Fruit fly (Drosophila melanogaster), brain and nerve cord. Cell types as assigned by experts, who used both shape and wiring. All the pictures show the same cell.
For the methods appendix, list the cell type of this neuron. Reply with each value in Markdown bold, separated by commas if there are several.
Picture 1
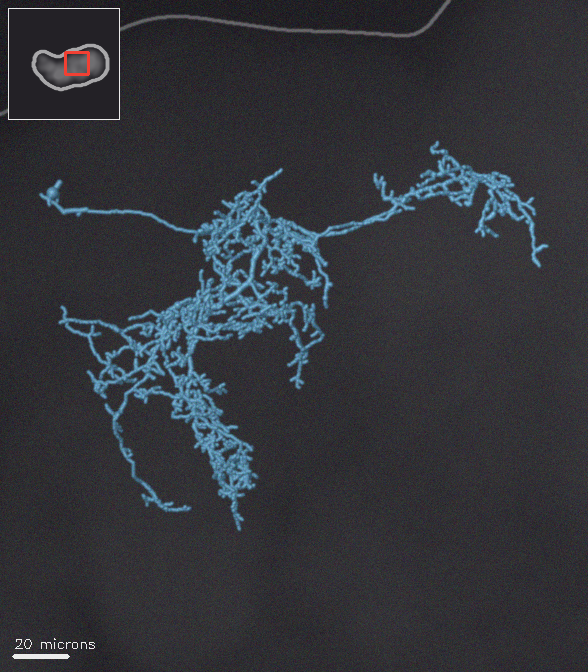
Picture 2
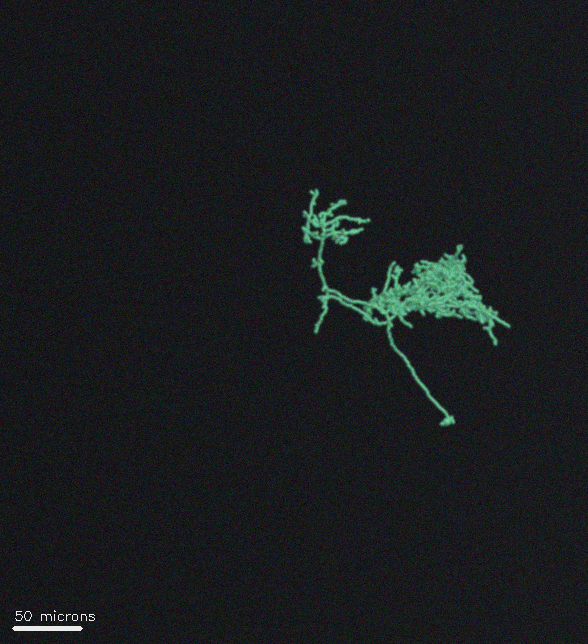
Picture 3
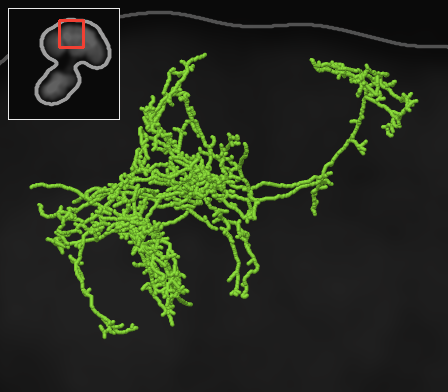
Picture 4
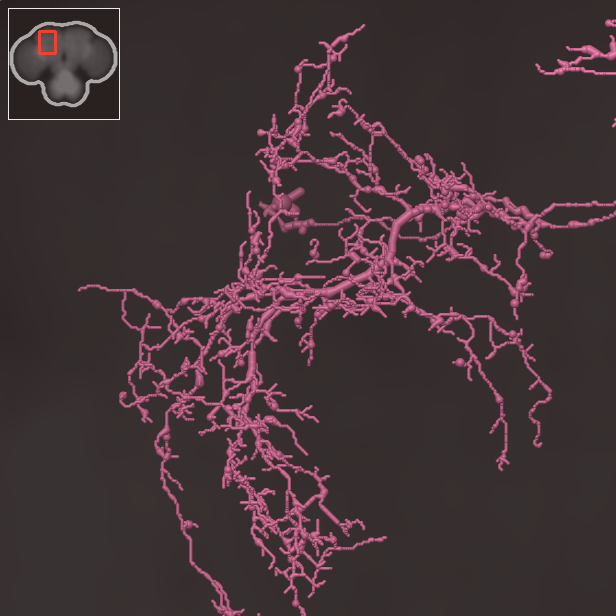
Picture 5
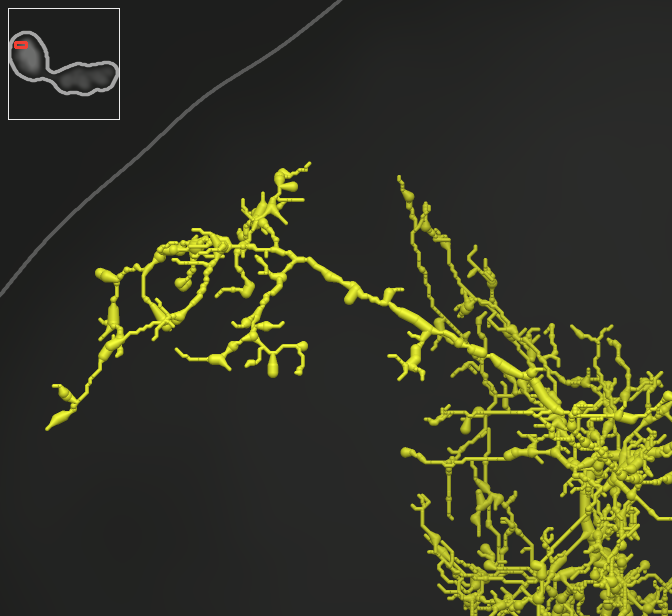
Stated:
**CL144**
